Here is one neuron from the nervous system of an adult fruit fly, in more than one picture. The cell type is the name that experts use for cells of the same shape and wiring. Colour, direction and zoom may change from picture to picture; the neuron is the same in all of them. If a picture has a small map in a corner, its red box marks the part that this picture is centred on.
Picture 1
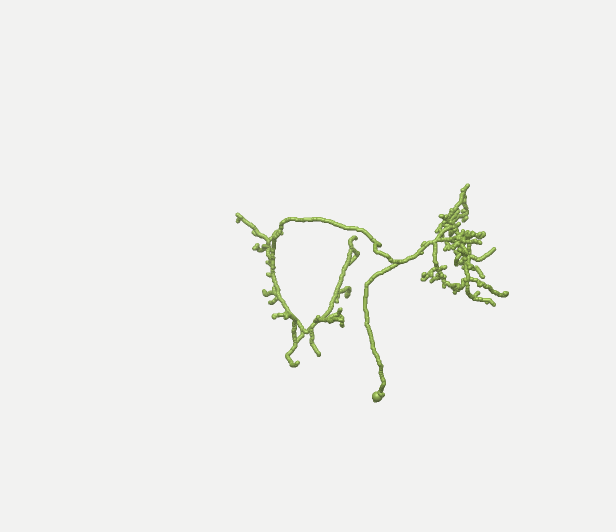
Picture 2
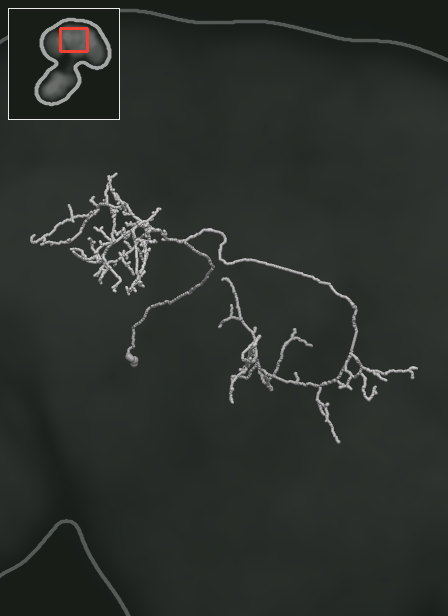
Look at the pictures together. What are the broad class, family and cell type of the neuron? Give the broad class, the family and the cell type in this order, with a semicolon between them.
central-brain intrinsic neuron; hemilineage DM5_central; PVLP144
